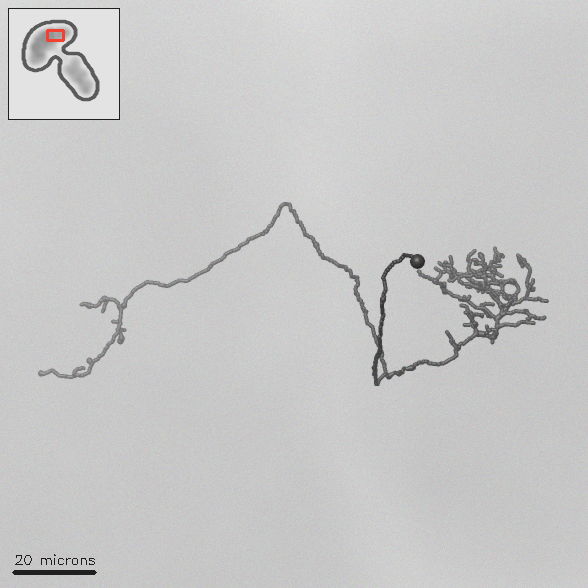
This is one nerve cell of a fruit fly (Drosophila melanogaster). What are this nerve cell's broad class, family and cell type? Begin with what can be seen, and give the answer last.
Its cell body lies on the right of the picture. By the scale bar it is about 130 microns wide in this view. Dozens of branch ends can be seen. It is a visual projection neuron. The family is LC. It is of cell type LC24.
